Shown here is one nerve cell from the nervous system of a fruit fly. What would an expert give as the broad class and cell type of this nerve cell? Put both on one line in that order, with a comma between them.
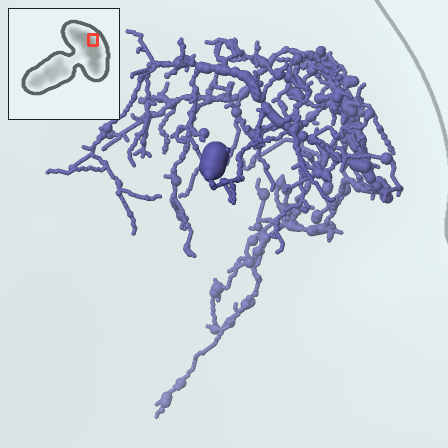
central-brain intrinsic neuron, CRE007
